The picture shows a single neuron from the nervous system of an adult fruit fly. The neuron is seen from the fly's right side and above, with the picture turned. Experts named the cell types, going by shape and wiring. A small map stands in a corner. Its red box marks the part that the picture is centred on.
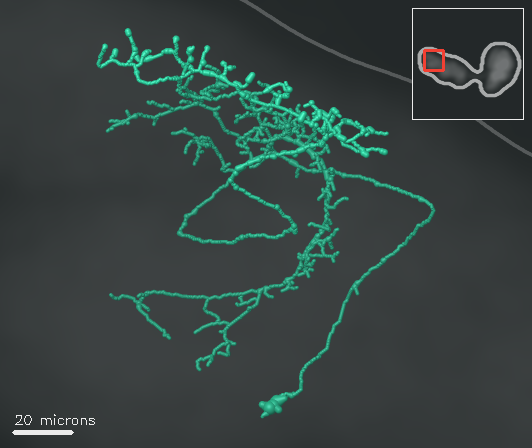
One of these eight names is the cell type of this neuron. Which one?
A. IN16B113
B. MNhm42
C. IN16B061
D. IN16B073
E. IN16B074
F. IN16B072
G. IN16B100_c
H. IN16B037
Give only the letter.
H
